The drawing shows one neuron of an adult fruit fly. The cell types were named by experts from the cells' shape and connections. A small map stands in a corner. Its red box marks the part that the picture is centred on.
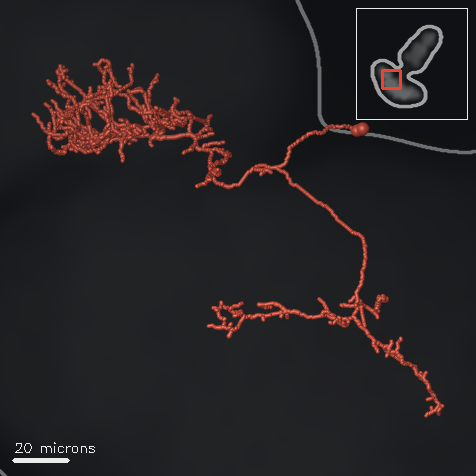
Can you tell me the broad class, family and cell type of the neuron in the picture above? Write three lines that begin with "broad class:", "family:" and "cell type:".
broad class: visual projection neuron
family: hemilineage VPNp&v1_ventral
cell type: LC37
